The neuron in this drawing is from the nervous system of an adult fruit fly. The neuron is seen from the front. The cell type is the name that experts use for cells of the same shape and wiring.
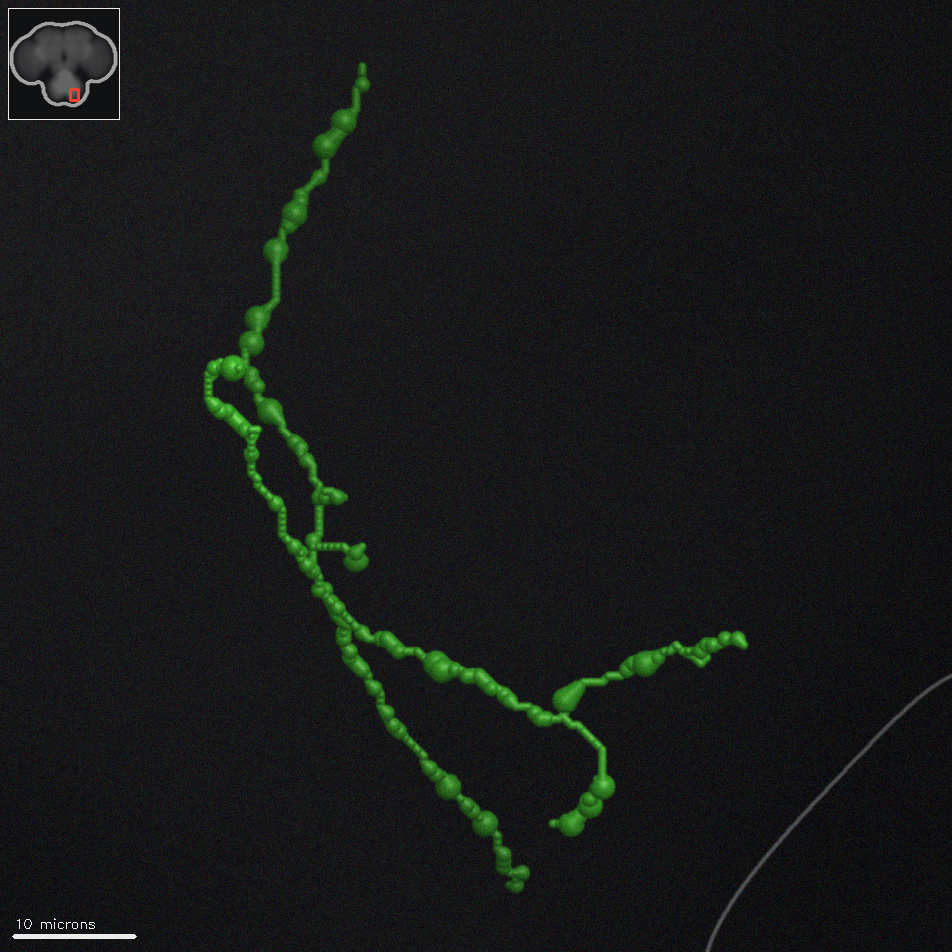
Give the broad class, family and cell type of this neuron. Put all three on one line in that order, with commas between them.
sensory neuron entering the nerve cord, class mechanosensory proprioceptive, SNpp50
